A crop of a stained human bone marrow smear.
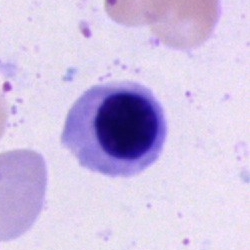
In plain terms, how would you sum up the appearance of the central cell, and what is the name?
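The outline of the cell is roughly round, with a smooth edge. Its nucleus lies off-centre, toward the right side of the cell. The chromatin is dense and very dark purple, and no nucleolus can be seen within the nucleus. The central cell is an erythroblast.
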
